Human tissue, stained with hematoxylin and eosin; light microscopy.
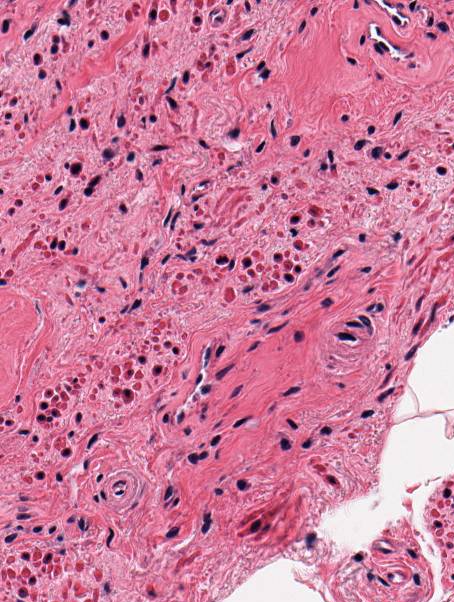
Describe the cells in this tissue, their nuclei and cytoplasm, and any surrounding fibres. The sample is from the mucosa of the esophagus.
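Fibrous pink stroma fills the entire field; no epithelium seen. Dark, elongated, spindle-shaped nuclei scattered through the collagenous stroma. Lower left corner: small vessel, concentrically layered wall, tiny lumen. No fat cells in field.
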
